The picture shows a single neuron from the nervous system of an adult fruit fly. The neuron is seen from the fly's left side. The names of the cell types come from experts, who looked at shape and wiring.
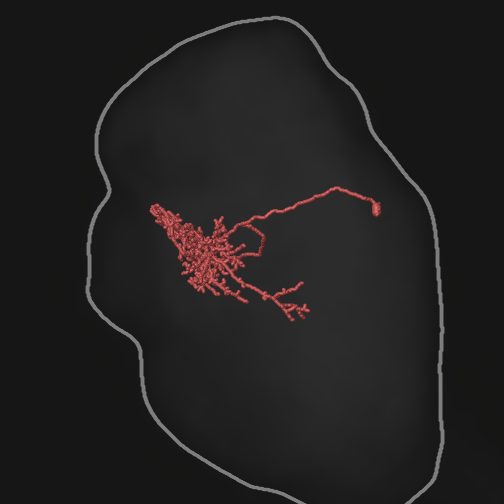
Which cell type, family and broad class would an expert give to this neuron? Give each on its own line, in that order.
LAL153
hemilineage DM5_central
central-brain intrinsic neuron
